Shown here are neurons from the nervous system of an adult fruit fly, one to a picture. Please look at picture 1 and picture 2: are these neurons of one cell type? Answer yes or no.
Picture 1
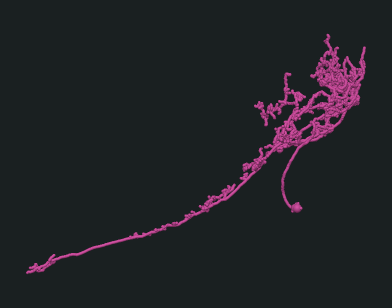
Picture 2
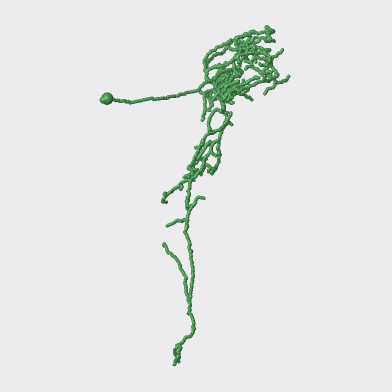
yes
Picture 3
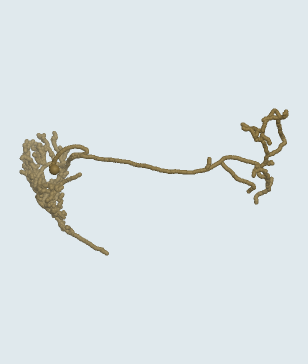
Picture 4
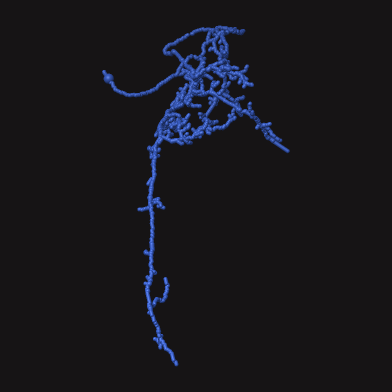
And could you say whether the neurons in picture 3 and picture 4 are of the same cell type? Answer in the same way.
no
